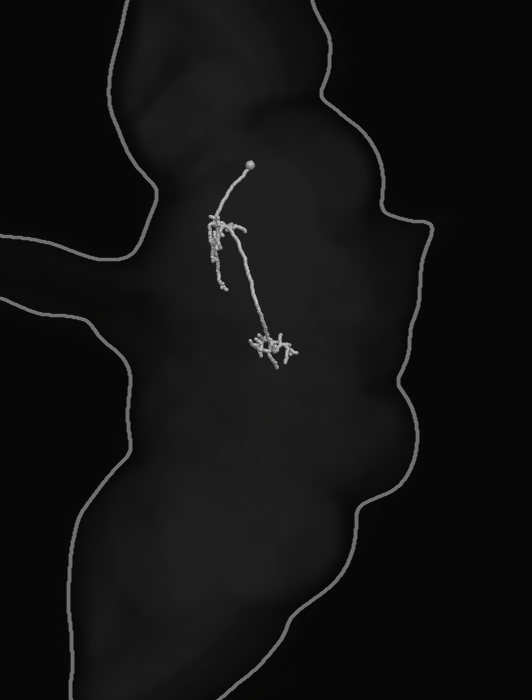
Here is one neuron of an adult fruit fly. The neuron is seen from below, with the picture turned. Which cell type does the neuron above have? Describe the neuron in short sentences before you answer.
It is in the brain and does not reach the nerve cord. The cell body can be seen at the top of the picture. This is a central-brain intrinsic neuron. Its cell type is CB1011.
